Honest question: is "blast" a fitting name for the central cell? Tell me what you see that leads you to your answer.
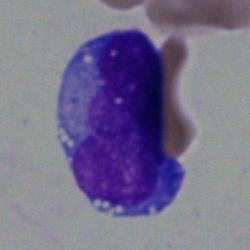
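The chromatin is finely stippled rather than gathered into coarse blocks.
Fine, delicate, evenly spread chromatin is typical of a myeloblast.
On this feature the cell goes with blast. In shape the cell is oval, longer from top to bottom than from side to side. Pale blue cytoplasm forms a crescent lying mostly to the left of the nucleus, with no distinct granules. Small clear vacuoles line the lower left edge of this cytoplasm. A curved red cell is pressed against the right side of the cell. Weighed as a whole, the name blast fits this cell, rather than proerythroblast.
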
